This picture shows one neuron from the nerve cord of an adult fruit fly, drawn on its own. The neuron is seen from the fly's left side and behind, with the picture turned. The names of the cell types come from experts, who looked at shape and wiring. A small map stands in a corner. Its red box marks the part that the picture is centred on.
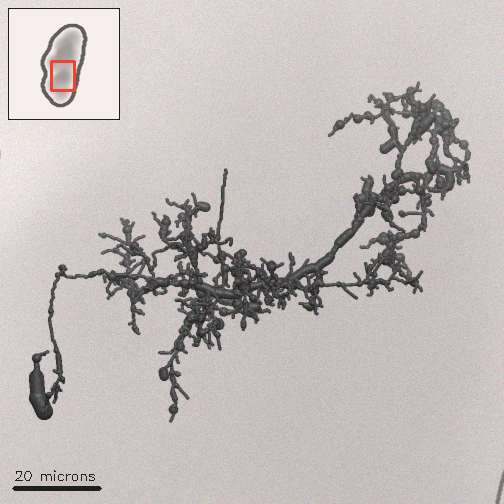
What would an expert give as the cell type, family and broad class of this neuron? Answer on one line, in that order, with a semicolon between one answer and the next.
IN13A021; hemilineage 13A; nerve-cord intrinsic neuron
